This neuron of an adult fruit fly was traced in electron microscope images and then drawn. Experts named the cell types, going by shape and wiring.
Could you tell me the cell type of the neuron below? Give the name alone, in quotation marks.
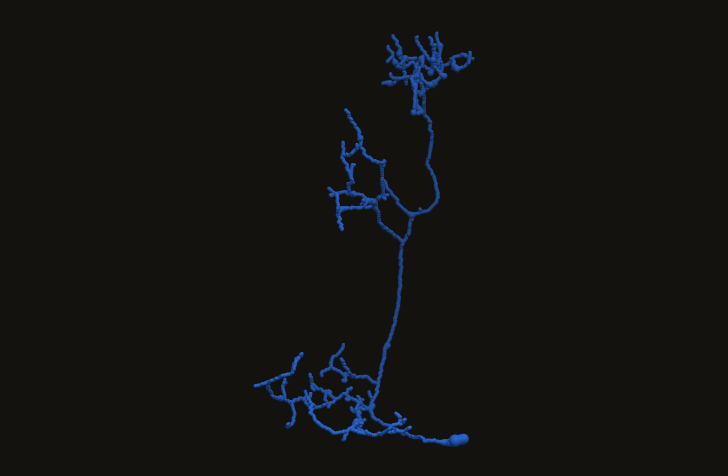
"CB1733"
